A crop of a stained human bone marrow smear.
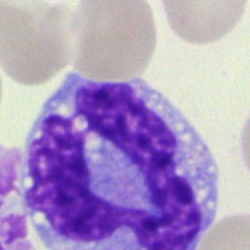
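Monocyte, the central cell. Its outline is smooth, round to oval. The nucleus forms a thick curved band wrapped around a central area of cytoplasm, with no visible nucleoli. Several small clear vacuoles lie in the cytoplasm near the cell edge.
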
